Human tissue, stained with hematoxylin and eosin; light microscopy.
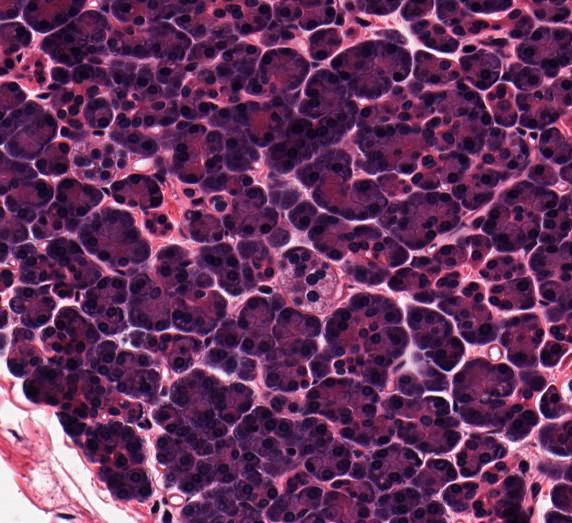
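Pancreas, H&E. Closely packed acini fill almost the whole field, with very little space between. Acinar cells: round dark nuclei toward cell bases; cytoplasm deep purple, with paler, pinker granular zones toward acinar centres. Thin pink fibrous septa run between acini throughout.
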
